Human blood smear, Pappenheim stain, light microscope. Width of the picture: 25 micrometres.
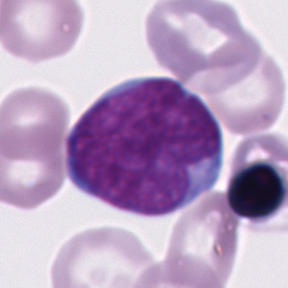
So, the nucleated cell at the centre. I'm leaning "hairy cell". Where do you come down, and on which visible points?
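The nucleus, about 13 by 12 micrometres, nearly fills a cell about 13 micrometres across.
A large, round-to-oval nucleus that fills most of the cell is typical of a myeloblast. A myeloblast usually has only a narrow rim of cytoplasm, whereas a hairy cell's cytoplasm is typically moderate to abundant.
Hairy cell does not fit; this is a myeloblast. No granules are visible, which suits both names.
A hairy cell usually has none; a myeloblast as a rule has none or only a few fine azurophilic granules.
The outline is smooth and rounded, with no projections or blebs, and the cytoplasm has no vacuoles.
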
